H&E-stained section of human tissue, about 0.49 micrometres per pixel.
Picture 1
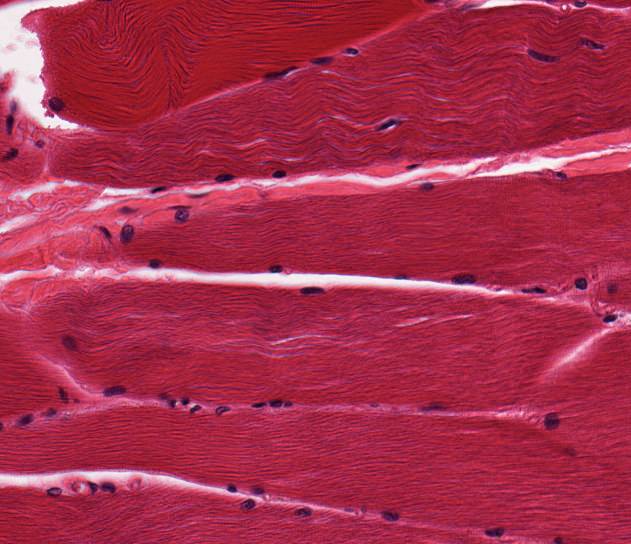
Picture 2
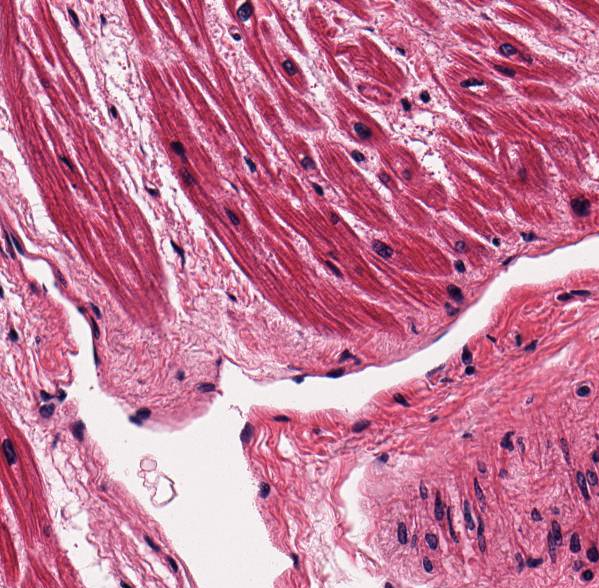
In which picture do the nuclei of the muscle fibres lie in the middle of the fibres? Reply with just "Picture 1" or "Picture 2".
Picture 2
